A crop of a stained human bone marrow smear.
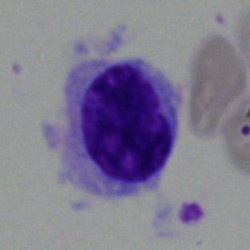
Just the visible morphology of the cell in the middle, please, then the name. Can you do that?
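Here the chromatin is dark purple, mottled with lighter patches. The cytoplasm is pale lavender, its rim wider on the left of the nucleus than on the right. Beyond the upper edge of the cell lie wispy cytoplasmic fragments. It is a hairy cell.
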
